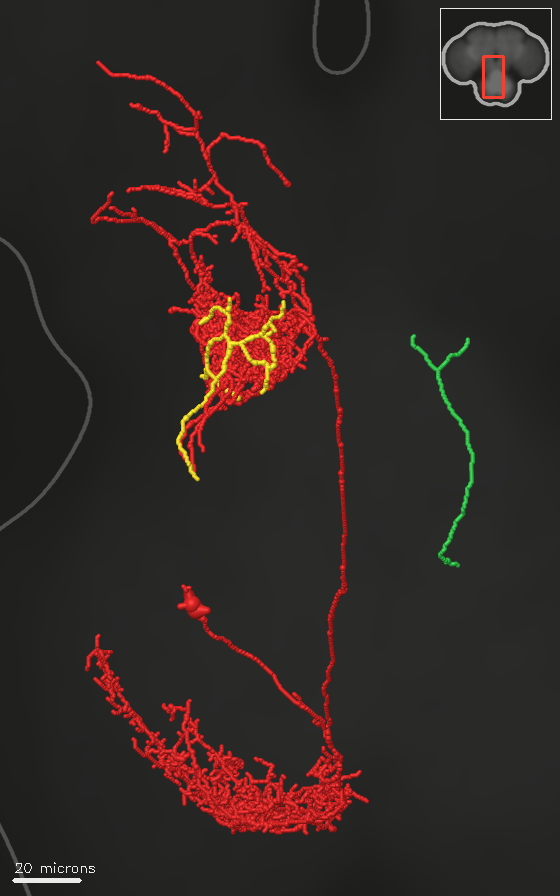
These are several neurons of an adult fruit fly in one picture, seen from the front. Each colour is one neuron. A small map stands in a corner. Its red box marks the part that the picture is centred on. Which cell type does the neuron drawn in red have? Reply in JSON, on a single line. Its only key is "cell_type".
{"cell_type": "AN17A076"}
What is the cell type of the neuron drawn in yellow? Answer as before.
{"cell_type": "BM_MaPa"}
